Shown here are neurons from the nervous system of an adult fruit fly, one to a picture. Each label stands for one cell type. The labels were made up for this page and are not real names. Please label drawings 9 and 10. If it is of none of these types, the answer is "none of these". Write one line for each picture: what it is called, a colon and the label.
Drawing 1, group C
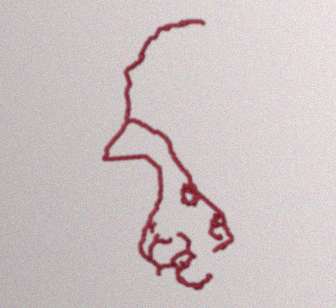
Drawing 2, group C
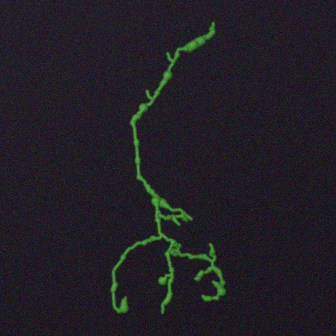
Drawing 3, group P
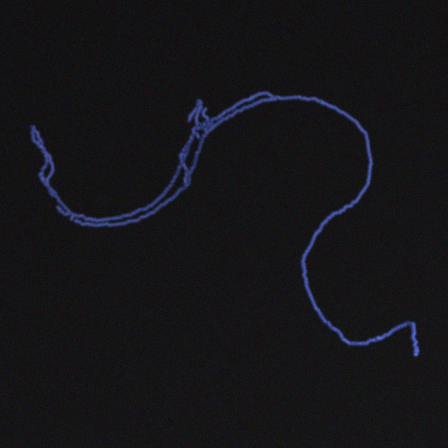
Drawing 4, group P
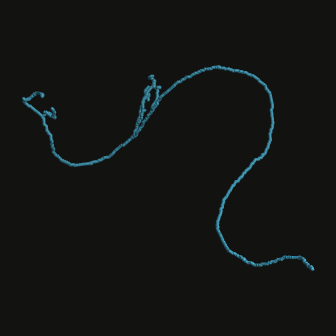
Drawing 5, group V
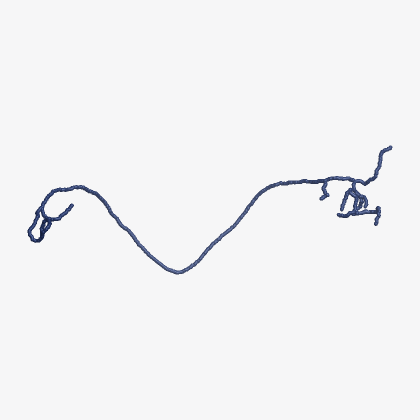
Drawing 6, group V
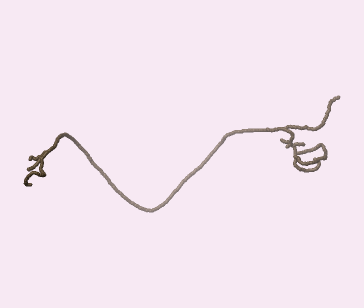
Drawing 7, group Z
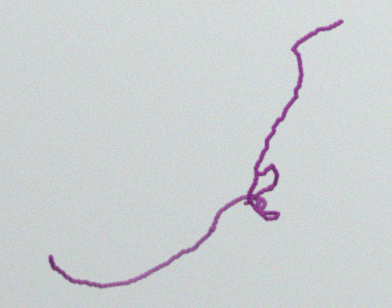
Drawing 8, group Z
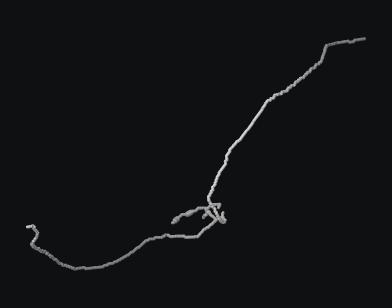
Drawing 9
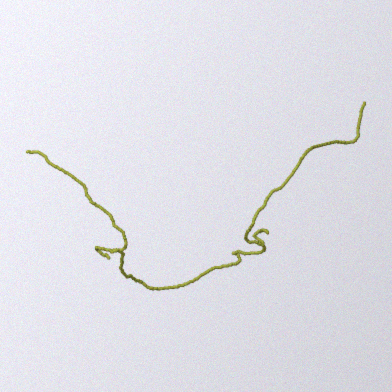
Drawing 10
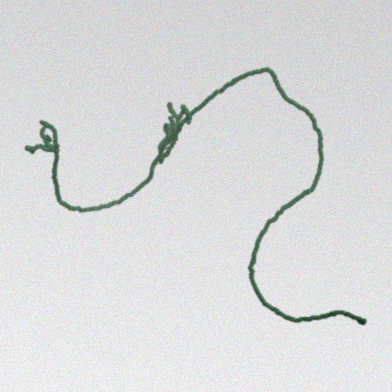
9: group Z
10: group P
